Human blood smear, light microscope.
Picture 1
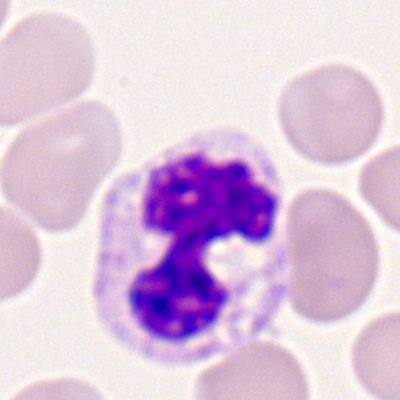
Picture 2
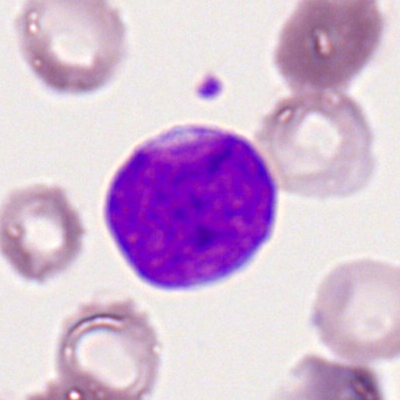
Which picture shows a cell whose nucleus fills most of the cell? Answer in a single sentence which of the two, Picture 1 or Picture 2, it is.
Picture 2 has the cell whose cytoplasm is scant.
